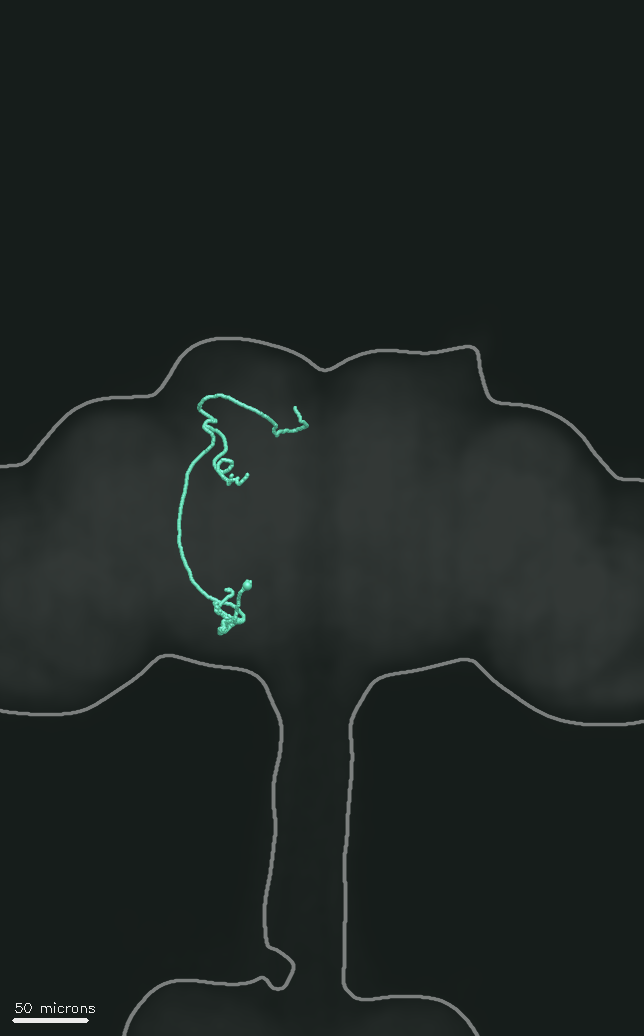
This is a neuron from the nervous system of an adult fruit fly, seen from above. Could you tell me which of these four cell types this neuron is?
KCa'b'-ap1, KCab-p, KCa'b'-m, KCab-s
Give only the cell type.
KCab-s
